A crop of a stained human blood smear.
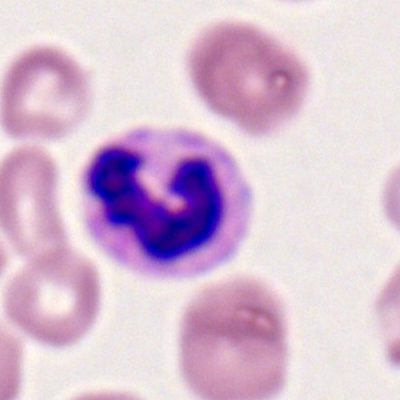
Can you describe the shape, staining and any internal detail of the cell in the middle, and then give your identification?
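A curved, lobed nucleus bends around a pale central area. No nucleoli are visible within it. The cell outline is round and smooth, and the cytoplasm contains only fine, faint granules. The cell is a segmented neutrophil.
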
